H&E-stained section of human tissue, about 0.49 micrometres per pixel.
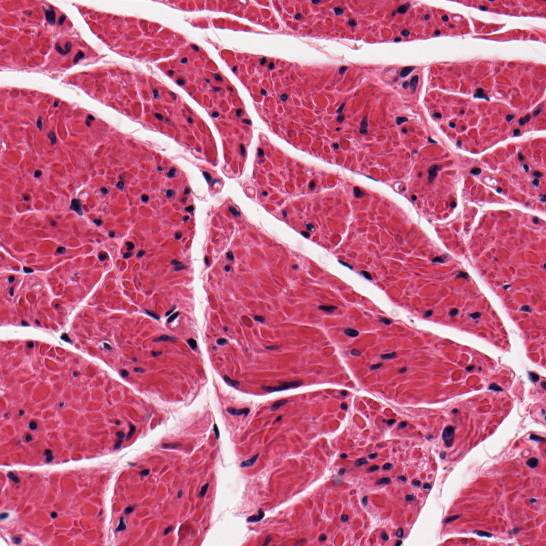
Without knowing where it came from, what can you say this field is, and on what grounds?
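Mostly smooth muscle here. Look at how the cells are grouped into bundles of varying size, split by branching white clefts that run through the whole field.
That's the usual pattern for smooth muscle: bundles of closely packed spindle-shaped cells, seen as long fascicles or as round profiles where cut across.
There's very little connective tissue between the bundles, just thin pale pink strands lining the clefts. No epithelium, glands or fat cells turn up anywhere in the field.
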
